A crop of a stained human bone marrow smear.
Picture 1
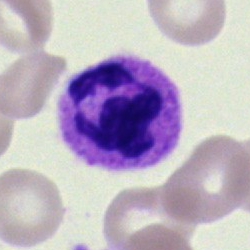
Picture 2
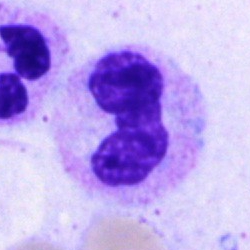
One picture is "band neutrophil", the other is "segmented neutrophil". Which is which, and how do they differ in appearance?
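Picture 2 holds the band neutrophil; picture 1 holds the segmented neutrophil. In the band neutrophil, the indentation of the nucleus faces the left side of the cell.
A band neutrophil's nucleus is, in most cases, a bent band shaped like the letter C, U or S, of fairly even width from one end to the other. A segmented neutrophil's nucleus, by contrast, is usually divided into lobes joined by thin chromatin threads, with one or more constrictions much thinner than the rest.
Much else is shared: the band neutrophil's outline is round and the segmented neutrophil's roughly round, and in both the chromatin is dark purple and coarsely clumped. Neither nucleus shows nucleoli, and no vacuoles are seen in either cytoplasm.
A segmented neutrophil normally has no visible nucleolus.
Red cells lie near the segmented neutrophil, but none overlaps it.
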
